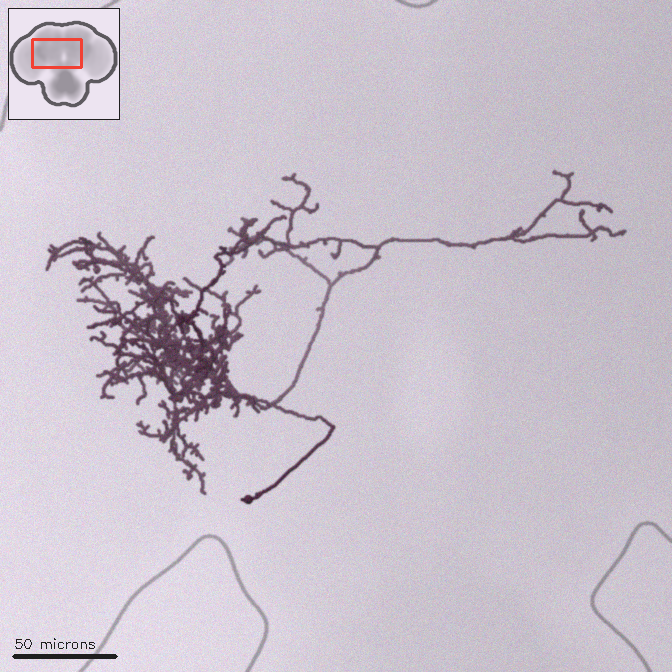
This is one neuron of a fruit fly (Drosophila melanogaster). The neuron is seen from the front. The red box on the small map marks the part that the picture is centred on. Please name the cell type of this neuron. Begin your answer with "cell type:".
cell type: AVLP451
